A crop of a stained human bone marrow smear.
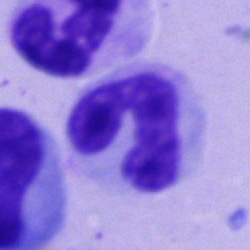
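Band neutrophil, centre of the field. Outline roughly round and smooth. Nucleus a curved band, bent into a horseshoe that opens downward. A moderate rim of pale lilac-grey cytoplasm surrounds it, with no coarse orange granules seen.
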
